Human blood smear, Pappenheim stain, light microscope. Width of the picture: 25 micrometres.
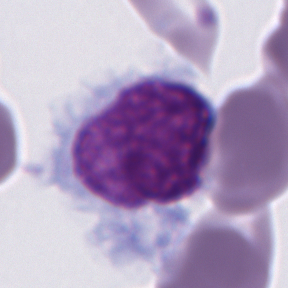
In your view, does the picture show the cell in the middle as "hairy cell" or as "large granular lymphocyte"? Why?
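This is a hairy cell, not a large granular lymphocyte. Look first at the cytoplasm: it is pale greyish-blue and shows no distinct granules.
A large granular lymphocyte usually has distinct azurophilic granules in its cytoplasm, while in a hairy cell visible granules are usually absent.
Notice, too, the many fine, hair-like cytoplasmic projections along the cell edge, and how the cytoplasm is broadest on the left and lower side of the nucleus.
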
